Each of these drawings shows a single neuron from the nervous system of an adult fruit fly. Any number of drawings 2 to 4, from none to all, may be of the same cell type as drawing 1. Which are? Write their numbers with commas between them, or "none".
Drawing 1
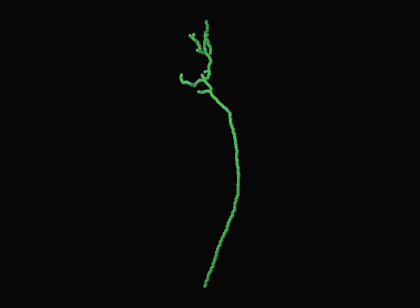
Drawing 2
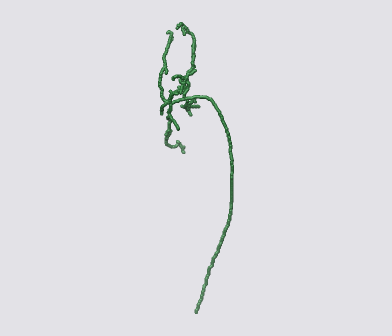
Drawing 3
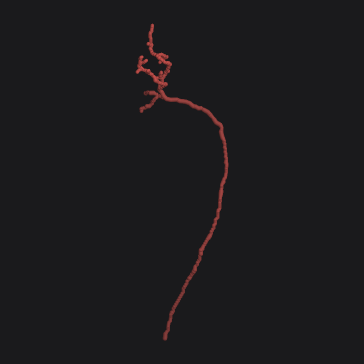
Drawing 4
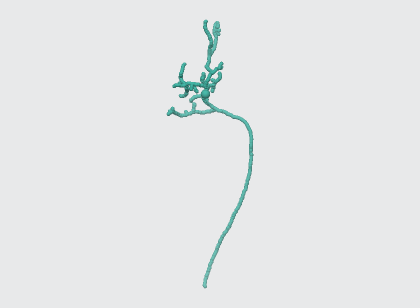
2, 3, 4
